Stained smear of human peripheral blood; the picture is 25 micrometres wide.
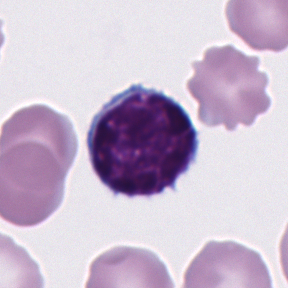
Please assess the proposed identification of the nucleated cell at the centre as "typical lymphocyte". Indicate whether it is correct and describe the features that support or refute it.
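Two features decide, the first being the cytoplasm: the very thin rim around the nucleus is blue.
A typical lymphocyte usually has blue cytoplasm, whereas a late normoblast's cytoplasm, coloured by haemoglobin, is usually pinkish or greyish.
The second is the chromatin, which is dark and coarsely clumped, so a pattern can be seen in it.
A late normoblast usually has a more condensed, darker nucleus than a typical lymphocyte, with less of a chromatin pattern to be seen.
Typical lymphocyte is therefore the name that fits, and normoblast is set aside. The cell measures about 10 micrometres across.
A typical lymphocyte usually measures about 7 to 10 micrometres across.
The size is thus in keeping with typical lymphocyte. The nucleus is round in outline and about 9 micrometres across, leaving only the very thin rim of cytoplasm.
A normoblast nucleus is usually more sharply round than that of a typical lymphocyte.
The round nucleus here does not by itself decide between the two names. No granules are seen in the cytoplasm, and the cell is round in outline, its edge slightly uneven rather than smooth.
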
